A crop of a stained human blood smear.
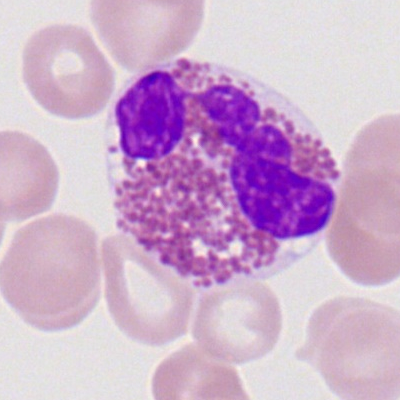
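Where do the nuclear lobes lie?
Along the upper and right side of the cell.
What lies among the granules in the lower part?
A few small clear spots.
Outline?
Smooth and rounded, without surface projections.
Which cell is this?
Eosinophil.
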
